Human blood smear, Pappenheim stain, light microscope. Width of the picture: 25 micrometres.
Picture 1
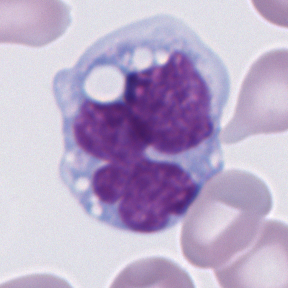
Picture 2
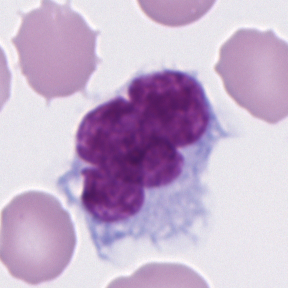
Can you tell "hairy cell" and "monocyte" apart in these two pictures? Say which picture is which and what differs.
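Picture 1 holds the monocyte; the hairy cell is in picture 2. The clearest difference lies at the cell edge: the monocyte's outline is irregular, with gently bumpy edges rather than a smooth circle, whereas the hairy cell's outline is irregular and frayed, with fine hair-like threads projecting from its cytoplasm along the edge.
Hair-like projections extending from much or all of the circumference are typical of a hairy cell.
The monocyte's cytoplasm holds several clear, round vacuoles of differing sizes, the largest at the upper left, pressed against the nucleus. In the hairy cell the chromatin is dense, deep purple and coarsely mottled, and no nucleoli can be seen; the cell measures about 17 by 13 micrometres, with the nucleus lying toward the top.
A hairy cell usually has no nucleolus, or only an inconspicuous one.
The two share a pale cytoplasm, grey-blue in the monocyte and greyish blue in the hairy cell, and neither shows coarse or distinct granules. A red cell touches the lower right edge of the monocyte.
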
